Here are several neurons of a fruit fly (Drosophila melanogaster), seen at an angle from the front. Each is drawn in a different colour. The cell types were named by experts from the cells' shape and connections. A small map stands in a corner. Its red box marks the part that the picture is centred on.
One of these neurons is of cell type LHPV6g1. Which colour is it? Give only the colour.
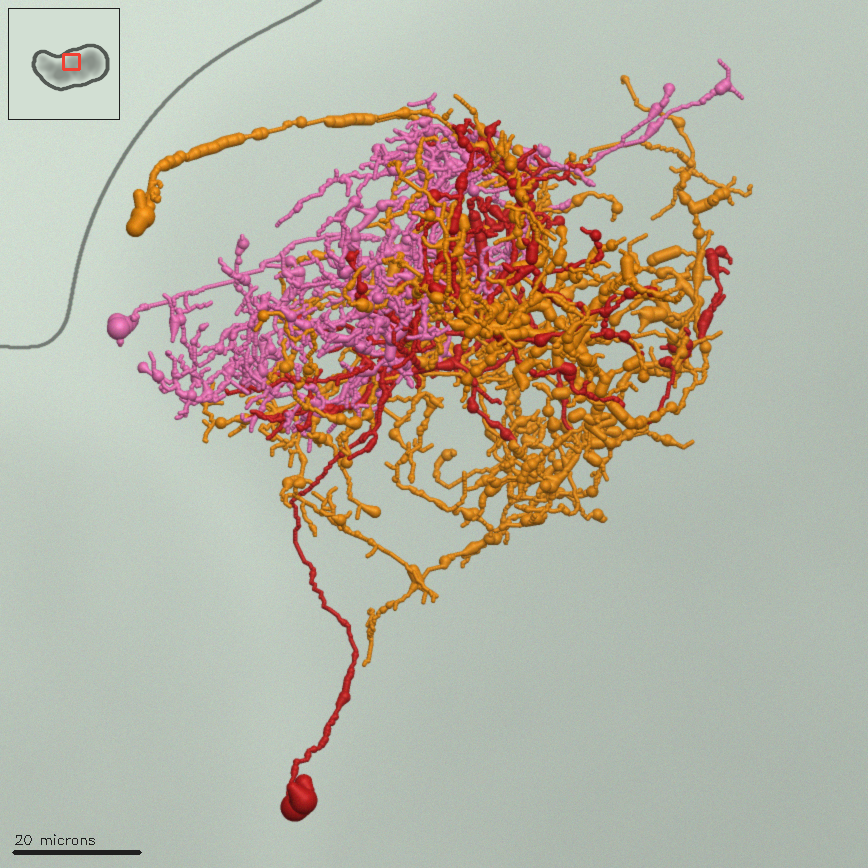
orange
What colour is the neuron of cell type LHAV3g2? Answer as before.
red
